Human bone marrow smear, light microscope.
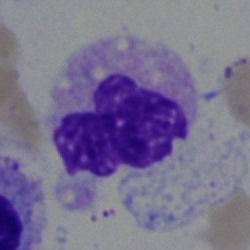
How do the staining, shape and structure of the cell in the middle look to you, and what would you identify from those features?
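An irregular, lobed nucleus with folded, uneven edges lies across the middle of the cell and spans much of its width. The cytoplasm is abundant and pale lilac, and small clear round spots lie in it above the nucleus. This is a segmented neutrophil.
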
